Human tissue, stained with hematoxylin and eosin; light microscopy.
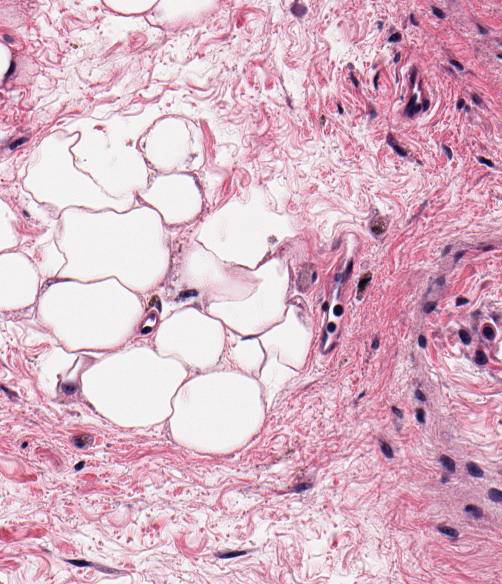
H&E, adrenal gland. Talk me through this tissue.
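Start with the fat cluster: its few visible nuclei are flattened against the cell borders, not central. Loose, wavy, pale pink collagen fibres surround it. Toward the right edge, the fibrous tissue grows denser and more deeply pink, carrying elongated spindle-shaped nuclei. Just right of the cluster, near the middle of the field, sits a small thin-walled vessel lined by elongated nuclei.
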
